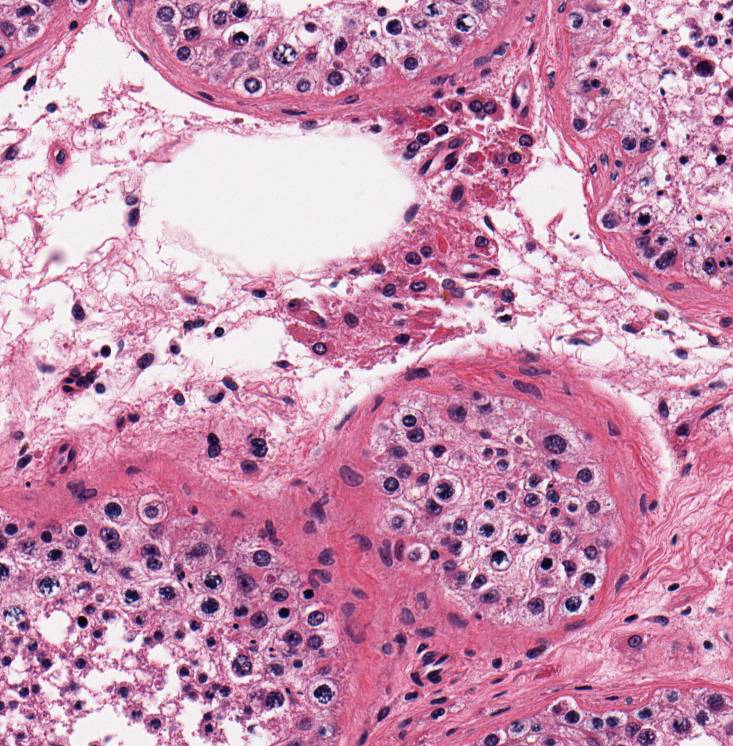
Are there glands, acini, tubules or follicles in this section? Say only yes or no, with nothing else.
Yes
